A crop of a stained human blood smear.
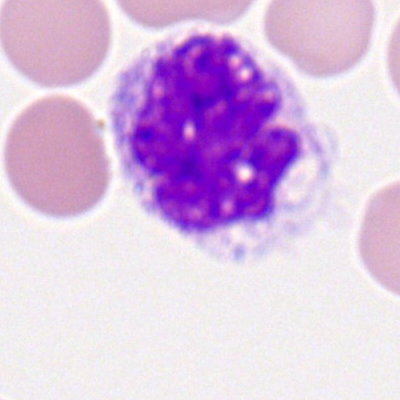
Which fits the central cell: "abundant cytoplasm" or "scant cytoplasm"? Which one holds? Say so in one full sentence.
This cell has scant cytoplasm, no more than a thin rim.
